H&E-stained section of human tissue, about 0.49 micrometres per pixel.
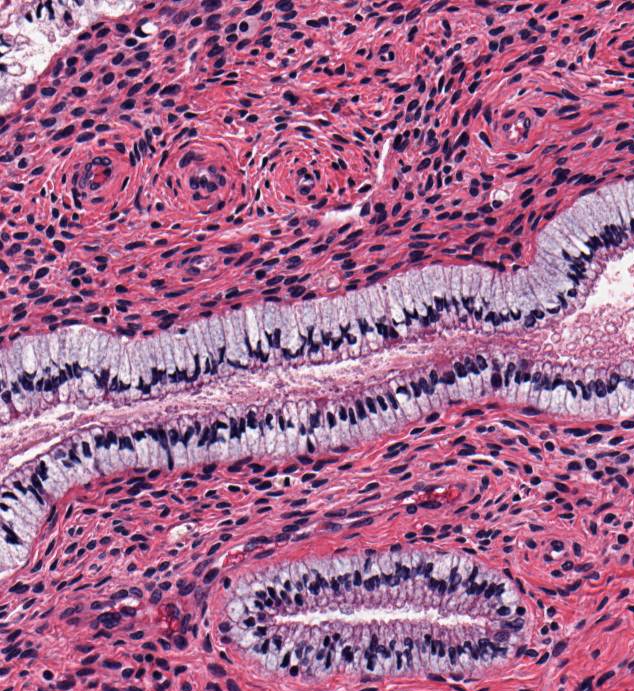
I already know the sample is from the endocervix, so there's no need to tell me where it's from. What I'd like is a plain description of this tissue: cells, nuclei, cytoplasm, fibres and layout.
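Across the middle, left edge to upper right, runs a long, narrow cleft with cellular stroma either side. One layer of tall columnar cells lines it, dark elongated nuclei in a basal row. At bottom centre: a separate elongated gland, slit-like lumen, same pale columnar lining.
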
